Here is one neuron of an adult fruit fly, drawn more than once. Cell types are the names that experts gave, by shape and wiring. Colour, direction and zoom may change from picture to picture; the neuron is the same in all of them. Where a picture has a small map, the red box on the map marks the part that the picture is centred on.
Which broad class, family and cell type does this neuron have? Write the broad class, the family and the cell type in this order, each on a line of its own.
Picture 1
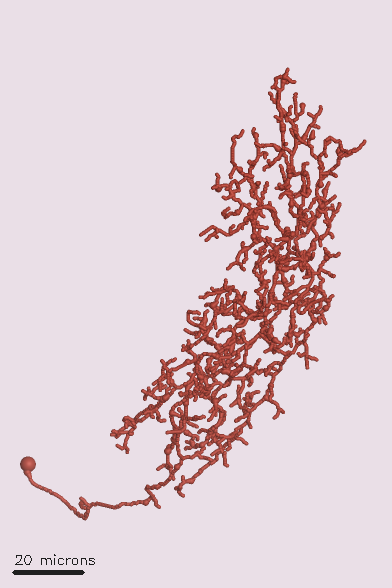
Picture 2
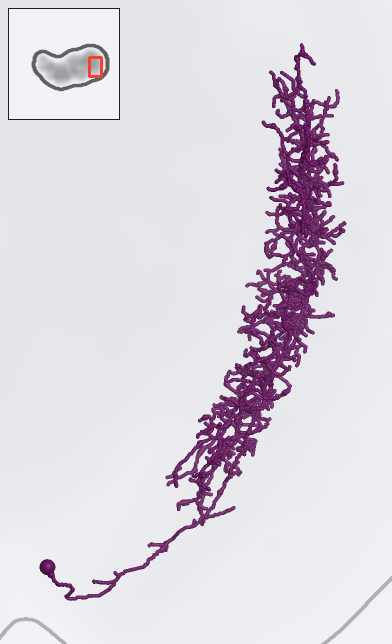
optic-lobe intrinsic neuron
Pm
Pm8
